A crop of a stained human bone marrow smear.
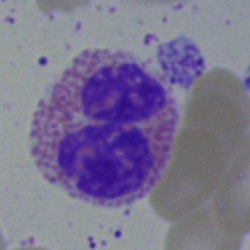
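Eosinophil at the centre of the field, checked point by point: the outline is roughly round; the two nuclear lobes lie one above the other; the chromatin is dark purple and clumped, with paler patches; and the cytoplasm is packed with coarse pink-orange granules.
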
